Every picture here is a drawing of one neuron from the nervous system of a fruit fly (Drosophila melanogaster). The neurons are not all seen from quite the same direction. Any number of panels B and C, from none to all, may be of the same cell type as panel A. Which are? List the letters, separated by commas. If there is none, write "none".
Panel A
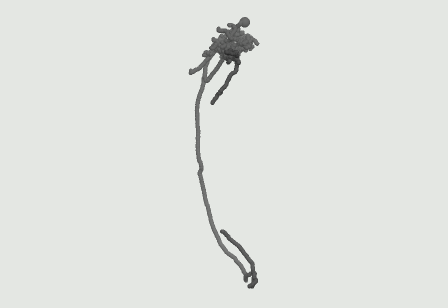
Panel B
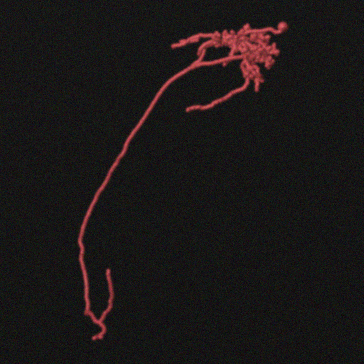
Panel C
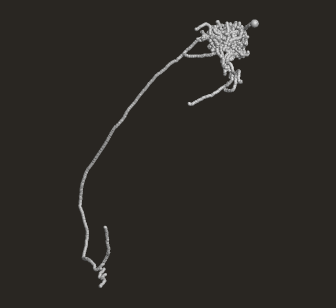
B, C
